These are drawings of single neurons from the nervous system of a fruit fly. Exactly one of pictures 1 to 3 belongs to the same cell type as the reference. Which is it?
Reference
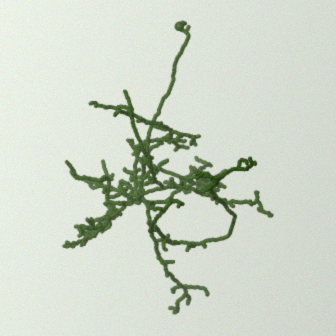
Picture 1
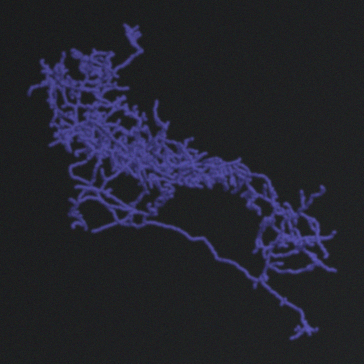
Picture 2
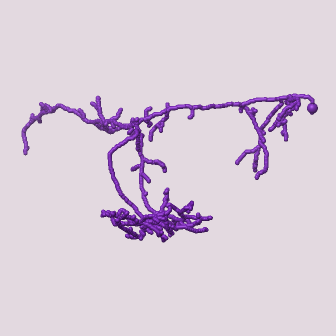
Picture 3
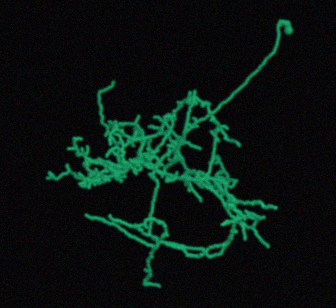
3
